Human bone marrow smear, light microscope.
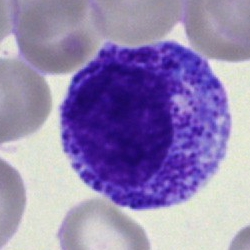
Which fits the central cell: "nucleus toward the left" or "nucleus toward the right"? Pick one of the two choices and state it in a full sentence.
The nucleus is placed toward the left, whether upper, middle or lower.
